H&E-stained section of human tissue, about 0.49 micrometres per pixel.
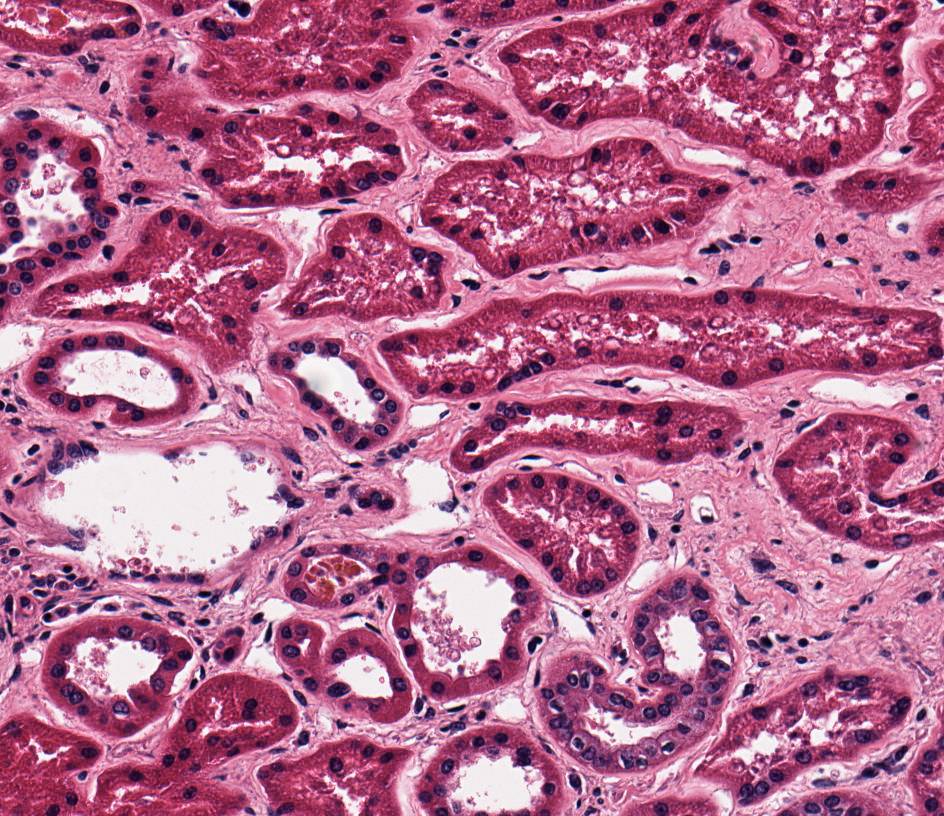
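Renal cortex. Most upper and central tubules show deeply eosinophilic granular cytoplasm around narrow irregular lumens, and round dark nuclei in a single row. Pale pink fibrous stroma with scattered spindle-shaped nuclei lies between them, broadest on the right. No glomeruli are present.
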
